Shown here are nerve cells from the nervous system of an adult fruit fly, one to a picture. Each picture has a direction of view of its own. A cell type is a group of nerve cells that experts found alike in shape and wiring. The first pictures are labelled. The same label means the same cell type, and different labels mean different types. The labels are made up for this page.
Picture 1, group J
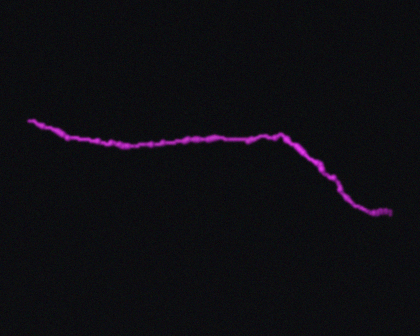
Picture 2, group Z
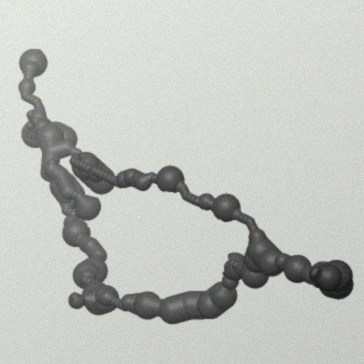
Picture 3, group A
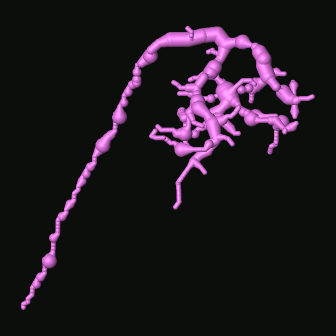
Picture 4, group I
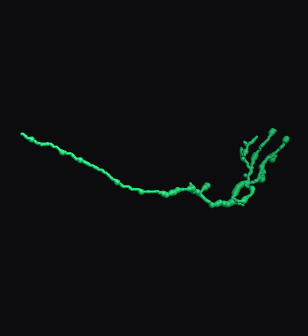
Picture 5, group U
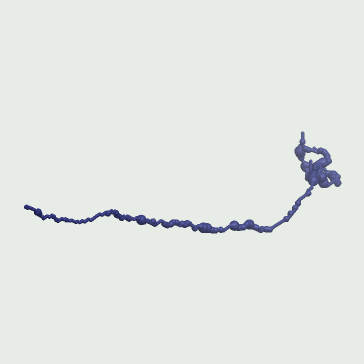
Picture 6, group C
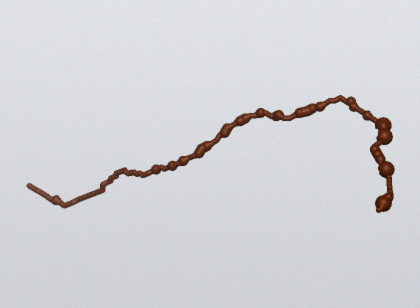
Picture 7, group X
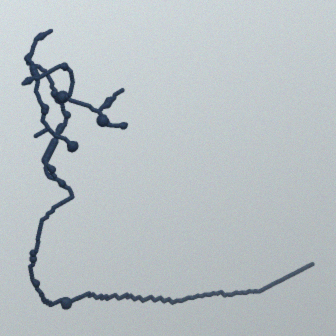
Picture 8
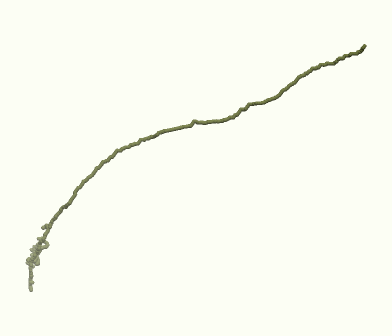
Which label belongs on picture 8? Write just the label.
group U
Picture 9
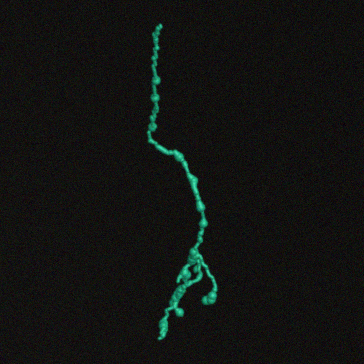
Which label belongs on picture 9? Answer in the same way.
group J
